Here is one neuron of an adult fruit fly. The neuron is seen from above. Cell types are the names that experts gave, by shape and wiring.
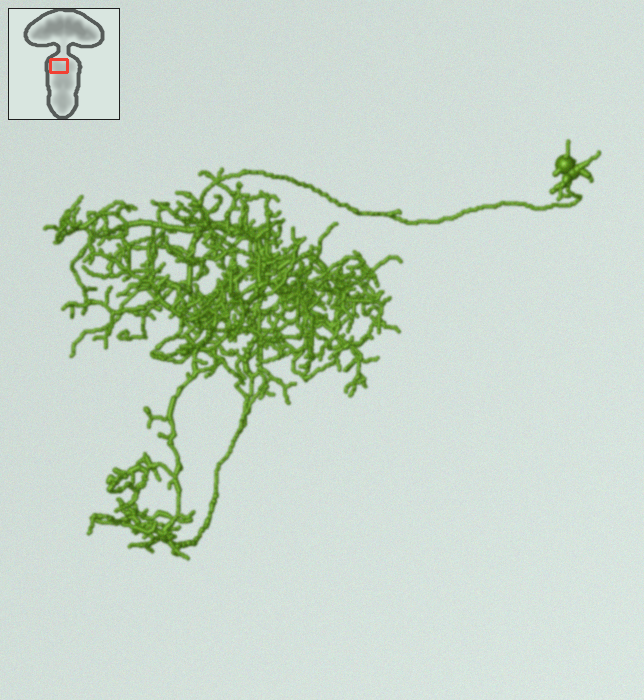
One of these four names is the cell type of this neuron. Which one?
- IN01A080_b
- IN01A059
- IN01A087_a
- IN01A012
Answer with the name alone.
IN01A012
